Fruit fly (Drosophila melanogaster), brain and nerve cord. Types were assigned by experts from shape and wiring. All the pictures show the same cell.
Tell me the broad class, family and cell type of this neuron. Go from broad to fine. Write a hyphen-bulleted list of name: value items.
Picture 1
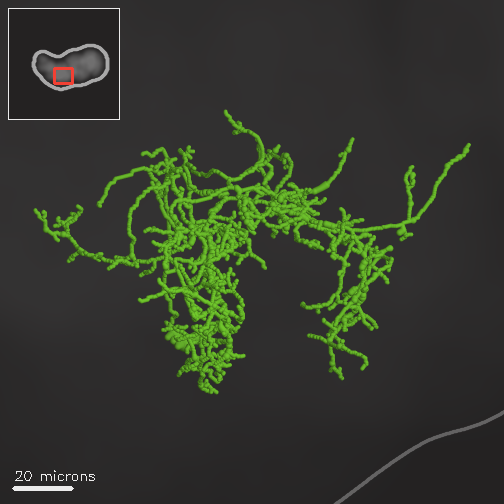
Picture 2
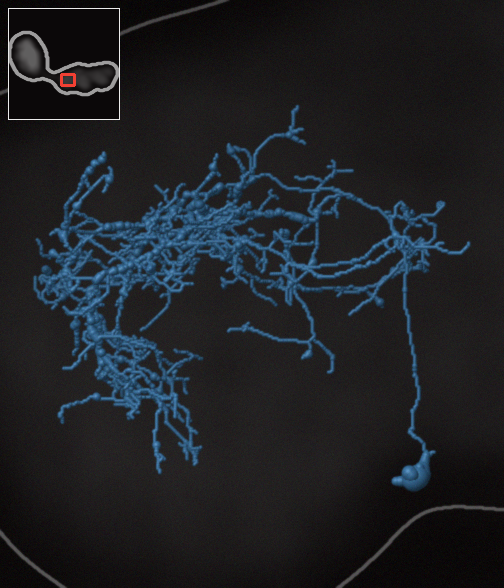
- broad class: nerve-cord intrinsic neuron
- family: hemilineage 00A
- cell type: IN00A021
